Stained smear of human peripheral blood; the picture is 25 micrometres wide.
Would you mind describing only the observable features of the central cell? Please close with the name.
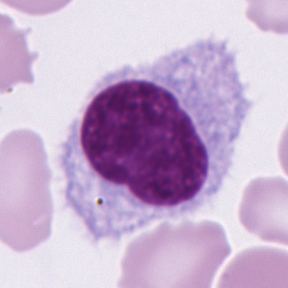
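Irregular in outline, the cell has a ragged, frayed edge. A shallow groove crosses the nucleus, giving it a partly two-lobed appearance. The cytoplasm is pale greyish blue, with a finely mottled, foamy texture. The cell is a hairy cell.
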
